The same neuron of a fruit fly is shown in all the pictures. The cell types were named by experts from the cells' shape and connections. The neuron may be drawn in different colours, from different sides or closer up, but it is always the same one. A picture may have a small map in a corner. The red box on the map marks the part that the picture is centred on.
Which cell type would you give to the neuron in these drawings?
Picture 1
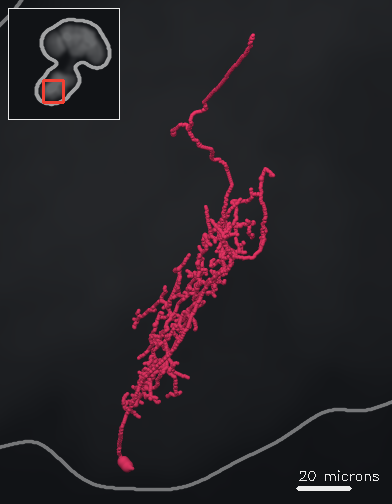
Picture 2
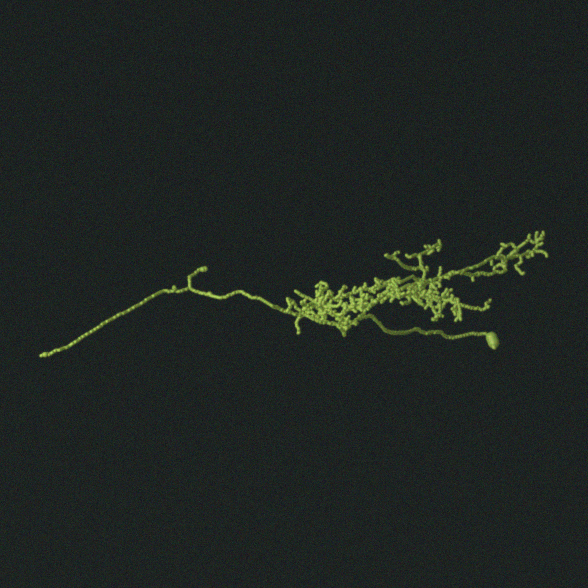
IN10B059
